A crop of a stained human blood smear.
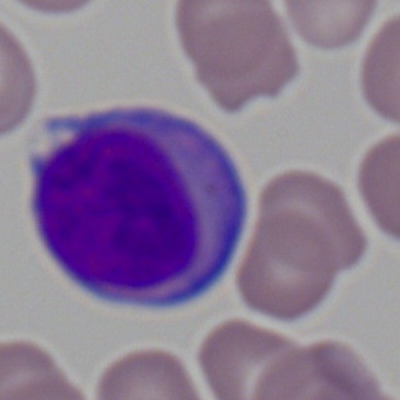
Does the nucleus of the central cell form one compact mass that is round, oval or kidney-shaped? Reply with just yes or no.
Yes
